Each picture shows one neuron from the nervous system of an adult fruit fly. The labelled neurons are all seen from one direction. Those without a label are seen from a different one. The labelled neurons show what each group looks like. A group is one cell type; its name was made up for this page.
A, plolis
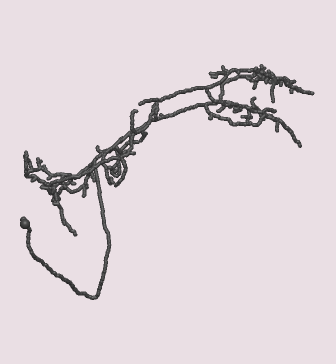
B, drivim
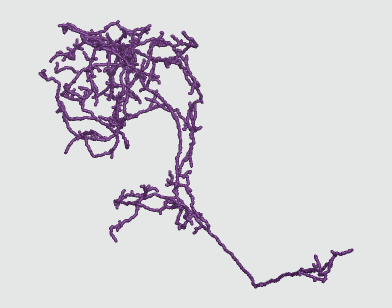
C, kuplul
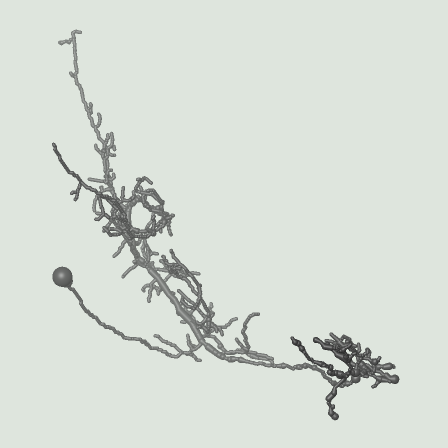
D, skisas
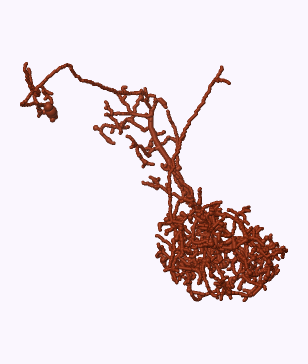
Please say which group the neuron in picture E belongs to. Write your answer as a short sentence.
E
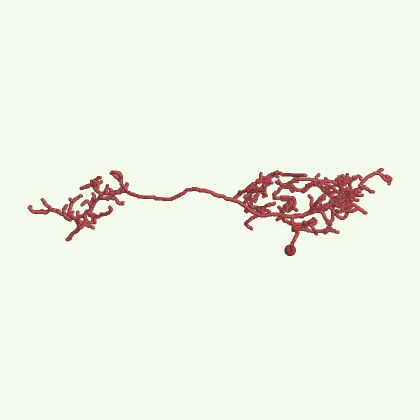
It belongs to kuplul.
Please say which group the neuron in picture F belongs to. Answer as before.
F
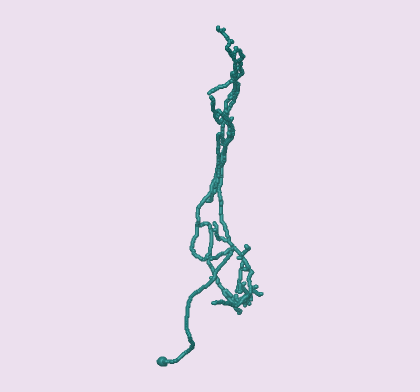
It belongs to plolis.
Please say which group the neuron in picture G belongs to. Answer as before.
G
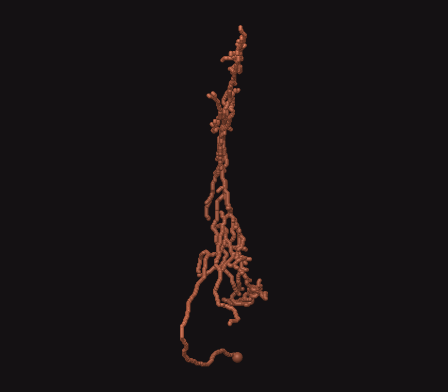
It belongs to plolis.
